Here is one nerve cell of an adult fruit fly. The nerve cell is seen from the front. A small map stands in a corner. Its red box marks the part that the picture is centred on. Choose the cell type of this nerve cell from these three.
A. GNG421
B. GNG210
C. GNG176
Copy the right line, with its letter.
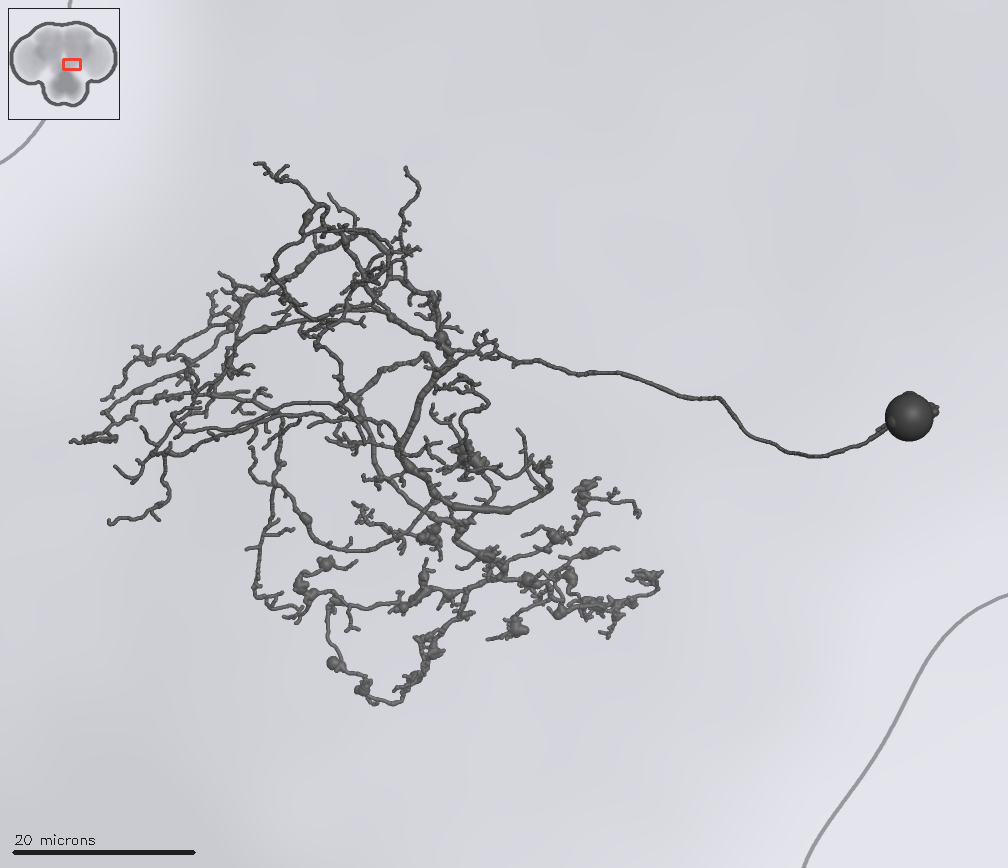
A. GNG421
